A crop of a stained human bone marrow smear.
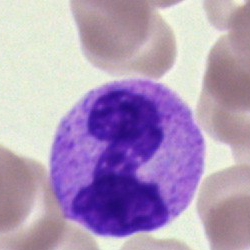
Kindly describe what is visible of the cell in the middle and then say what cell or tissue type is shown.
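A round, smooth outline bounds the cell. Its chromatin is dark purple and coarsely clumped, and the cytoplasm contains no vacuoles. Answer: this is a segmented neutrophil.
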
